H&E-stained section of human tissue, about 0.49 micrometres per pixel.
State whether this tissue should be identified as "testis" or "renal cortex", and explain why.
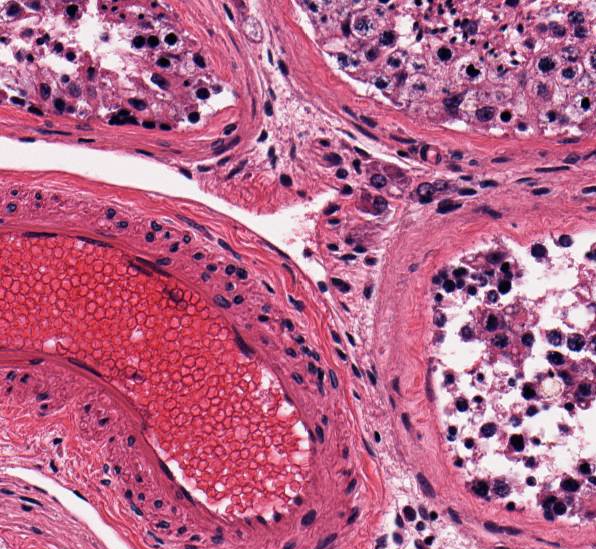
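This is testis. Decisive: the tubular units hold several layers of rounded cells with dark round nuclei, not a single lining layer around an open lumen. Small clusters of polygonal cells with pink cytoplasm sit in the stroma between them.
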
